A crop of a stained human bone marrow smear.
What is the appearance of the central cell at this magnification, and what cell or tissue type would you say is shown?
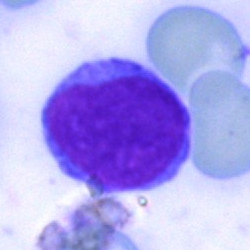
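Deep blue cytoplasm, only a narrow rim around the nucleus. Chromatin fairly fine, slight mottling only. Outline roughly round, a few sides slightly flattened. Lymphocyte.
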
